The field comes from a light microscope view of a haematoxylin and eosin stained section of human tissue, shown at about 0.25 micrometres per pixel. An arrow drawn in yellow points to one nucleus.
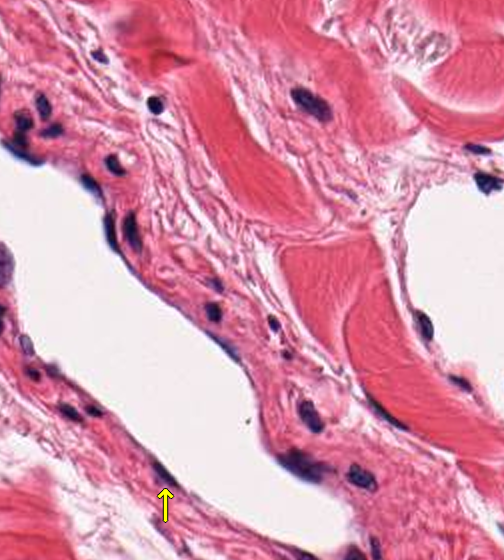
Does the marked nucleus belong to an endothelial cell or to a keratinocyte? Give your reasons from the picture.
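The marked cell is an endothelial cell. The nucleus is flat and elongated, its long axis running parallel to the surface it lines. The nucleus stains dark and fairly even, with no internal detail visible at this scale. The cytoplasm is only a very thin pink sliver along the surface, with no outline separable from the pink tissue beneath. The cell sits right at the edge of a wide, empty, pale lumen, forming part of its thin lining. Directly beneath it runs a thin band of wavy pink fibres that makes up the wall.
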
